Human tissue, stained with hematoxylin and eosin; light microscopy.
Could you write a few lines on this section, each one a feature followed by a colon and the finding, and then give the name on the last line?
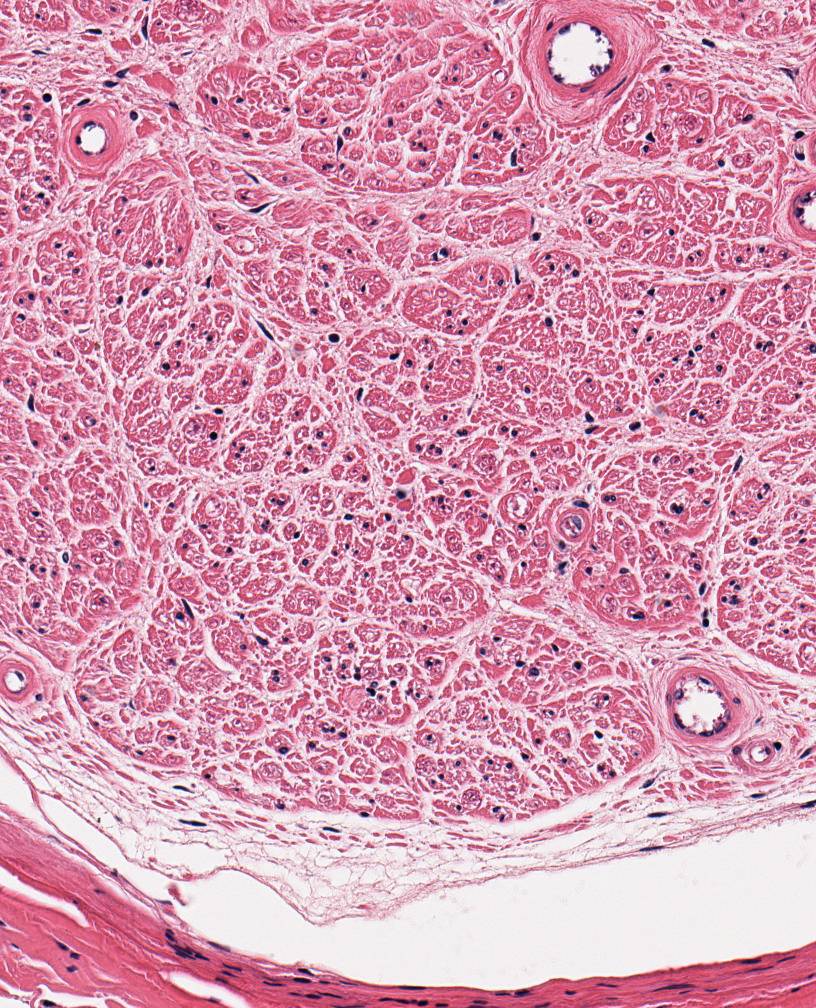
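Mass: one large rounded mass of pink tissue filling most of the field
Partitions: thin and pale, splitting the mass into many small irregular bundles
Fibres: cut across, small round profiles, many with a pale rim around a central dot
Lower edge of mass: loose, pale, lacy layer of fine fibres
Bottom of field: dense pink band with elongated dark nuclei
Name: tibial nerve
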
